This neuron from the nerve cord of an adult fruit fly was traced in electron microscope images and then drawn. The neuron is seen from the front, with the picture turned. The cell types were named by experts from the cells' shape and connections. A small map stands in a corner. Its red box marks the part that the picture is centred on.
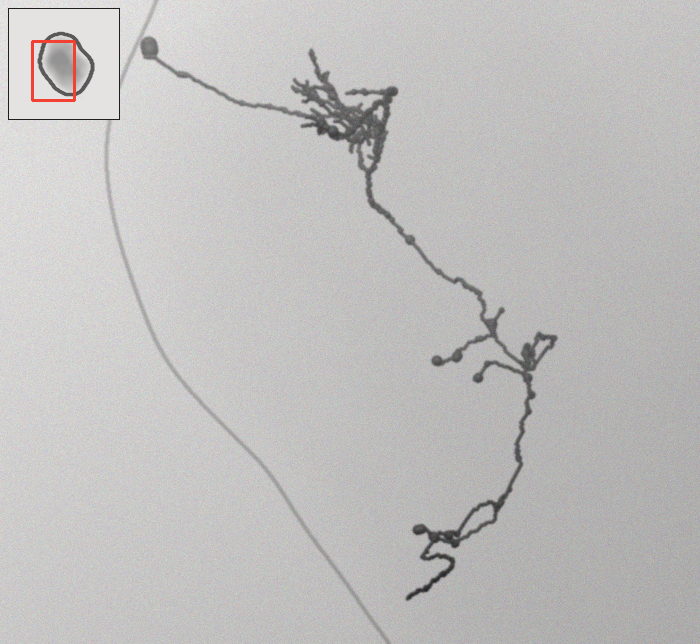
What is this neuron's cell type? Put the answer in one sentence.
The cell type is AN07B089.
